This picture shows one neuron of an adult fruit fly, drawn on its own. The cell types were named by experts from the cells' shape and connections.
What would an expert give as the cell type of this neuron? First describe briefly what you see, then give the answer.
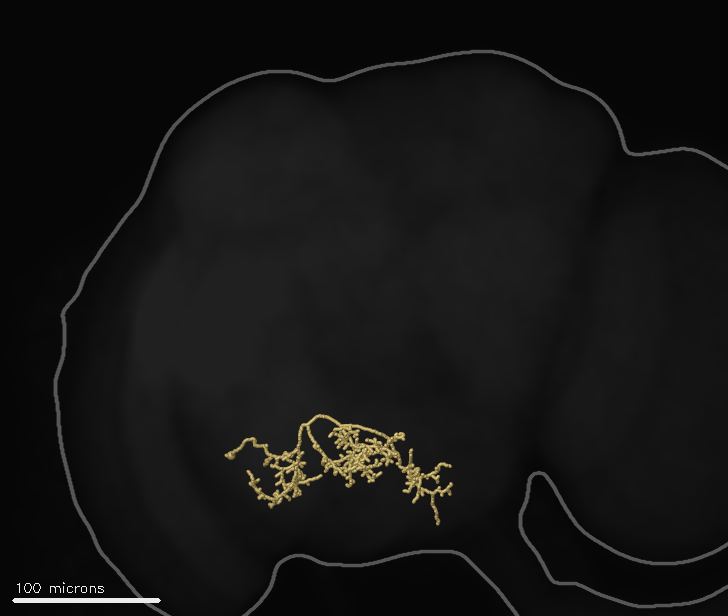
From left to right in the picture it spans about 160 microns. As drawn here it is wider than it is tall. This is a central-brain intrinsic neuron. The cell type is GNG240.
